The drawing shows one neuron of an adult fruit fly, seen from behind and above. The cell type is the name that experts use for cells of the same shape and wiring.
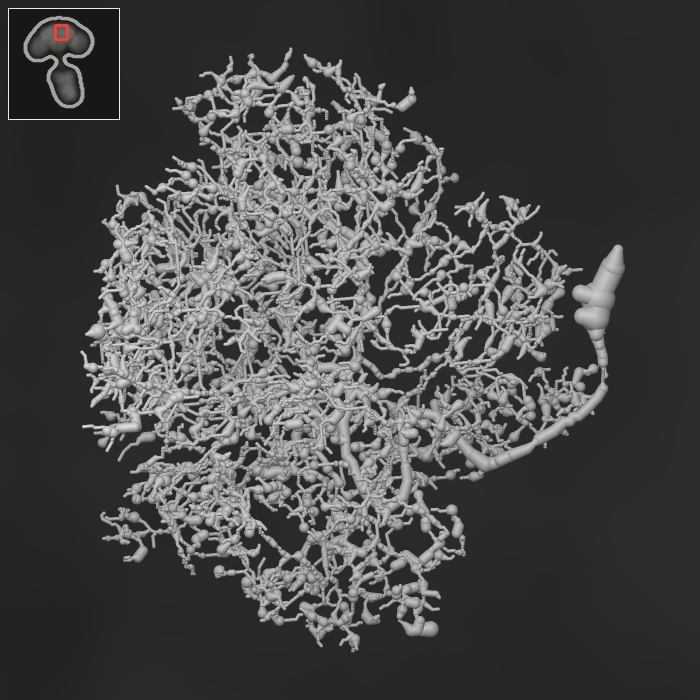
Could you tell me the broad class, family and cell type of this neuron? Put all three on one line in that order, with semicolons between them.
central-brain intrinsic neuron; hemilineage ALl1_dorsal; lLN2T_a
